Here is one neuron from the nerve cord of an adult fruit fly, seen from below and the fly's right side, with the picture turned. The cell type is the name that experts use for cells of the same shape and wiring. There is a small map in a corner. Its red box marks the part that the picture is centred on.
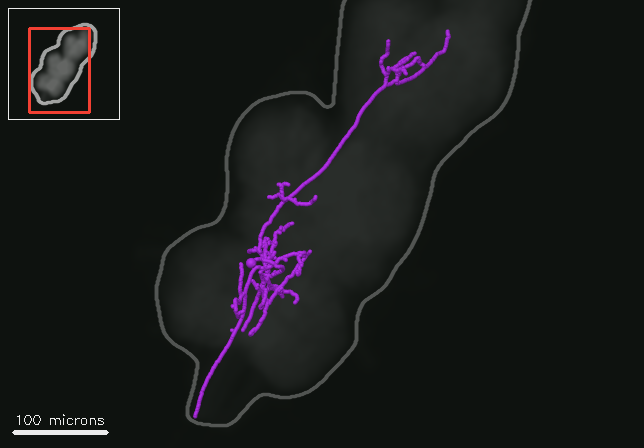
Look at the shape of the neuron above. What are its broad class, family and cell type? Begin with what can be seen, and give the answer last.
From top to bottom in the picture it spans about 400 microns. In this view it is taller than it is wide. This is an ascending neuron. The family is hemilineage 05B. It is of cell type AN05B071.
